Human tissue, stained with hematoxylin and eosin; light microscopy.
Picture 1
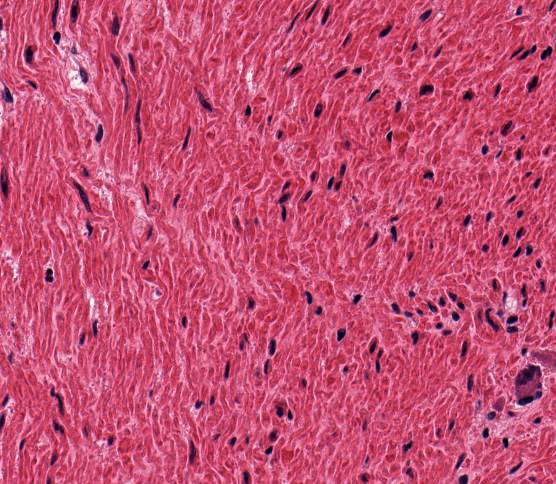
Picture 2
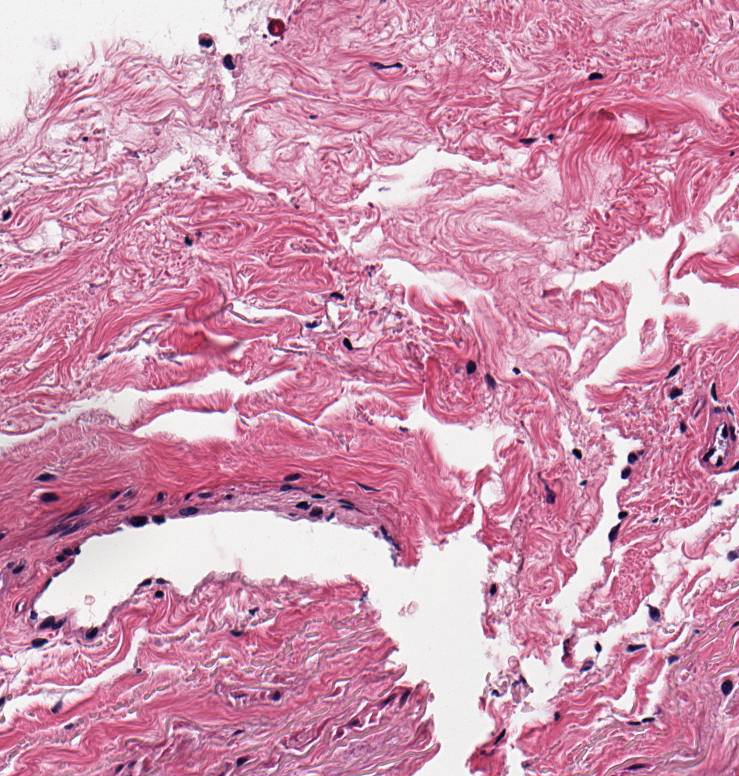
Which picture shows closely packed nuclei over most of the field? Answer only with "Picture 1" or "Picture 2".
Picture 1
